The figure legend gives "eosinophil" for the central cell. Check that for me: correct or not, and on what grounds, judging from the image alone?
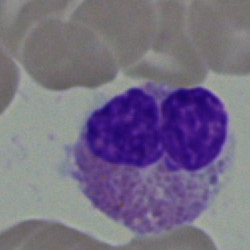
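The nucleus occupies the upper half of the cell, and its chromatin is dark purple and clumped.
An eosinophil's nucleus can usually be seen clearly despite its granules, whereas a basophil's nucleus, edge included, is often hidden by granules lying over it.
The name eosinophil fits this cell better than basophil.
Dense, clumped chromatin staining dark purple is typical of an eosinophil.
Red cells crowd the area just above the cell.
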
